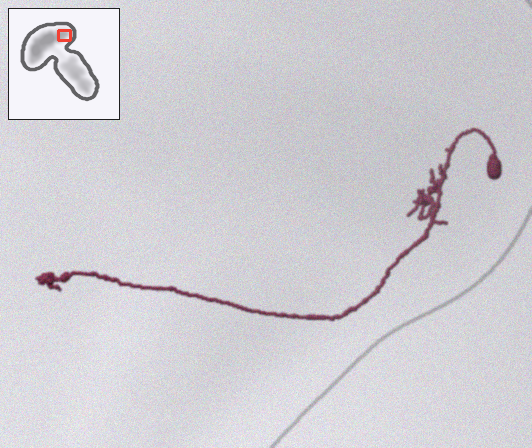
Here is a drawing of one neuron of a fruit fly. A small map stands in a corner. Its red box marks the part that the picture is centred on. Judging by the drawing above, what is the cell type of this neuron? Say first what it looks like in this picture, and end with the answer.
It is in the brain and does not reach the nerve cord. In this view it is wider than it is tall. It is an optic-lobe intrinsic neuron. Its cell type is Tm9.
